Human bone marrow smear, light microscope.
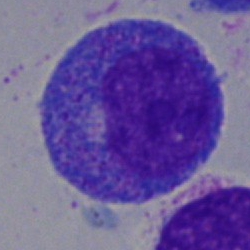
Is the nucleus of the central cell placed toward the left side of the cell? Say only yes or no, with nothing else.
No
